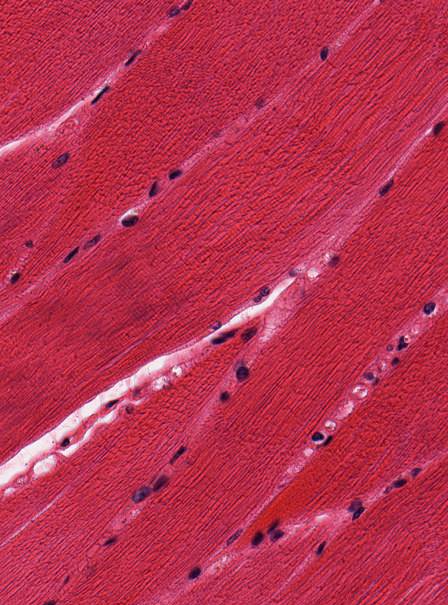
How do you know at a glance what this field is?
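Skeletal muscle. Long, parallel fibres fill the whole field, running diagonally from lower left to upper right.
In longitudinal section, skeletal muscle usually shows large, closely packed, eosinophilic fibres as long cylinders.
Fibre cytoplasm deep, strongly eosinophilic pink-red. Fine lines run lengthwise within the fibres, parallel to the fibre axis. Fibres straight, side by side; no visible branching.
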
